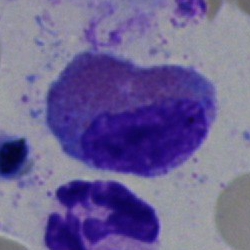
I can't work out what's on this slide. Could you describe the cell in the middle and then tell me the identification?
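Outline broad and rounded, edge smooth. Nucleus eccentric, in the lower right part of the cell. Chromatin deep purple, dense rather than fine and open. No vacuoles in the cytoplasm. Cell: eosinophil.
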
